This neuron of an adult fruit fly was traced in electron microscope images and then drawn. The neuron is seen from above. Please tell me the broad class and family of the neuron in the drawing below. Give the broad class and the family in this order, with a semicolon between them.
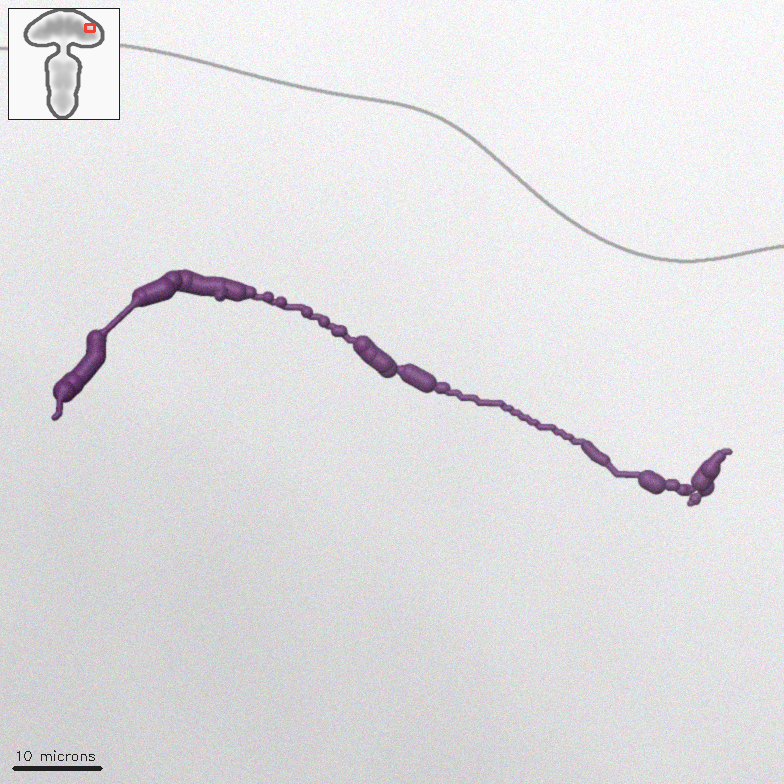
photoreceptor or other optic-lobe sensory neuron; class visual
